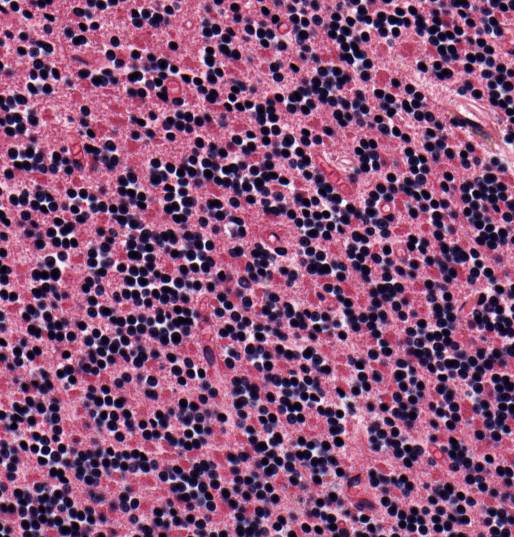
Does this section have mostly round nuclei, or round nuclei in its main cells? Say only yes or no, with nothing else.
Yes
